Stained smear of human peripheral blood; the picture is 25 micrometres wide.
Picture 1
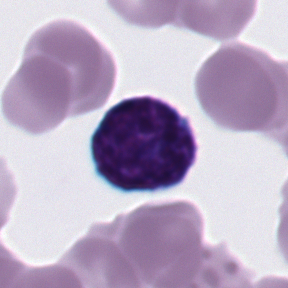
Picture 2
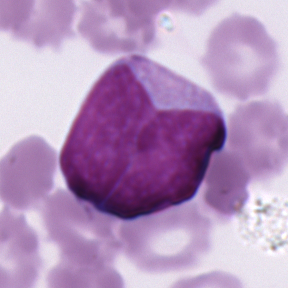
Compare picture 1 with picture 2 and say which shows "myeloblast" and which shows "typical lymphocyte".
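Picture 1 shows a typical lymphocyte, and picture 2 shows a myeloblast. On how much of the cell the nucleus takes up, picture 1 has a nucleus filling about 90% of the cell's area, with the nucleus and the cell each about 9 micrometres across, while in picture 2 the nucleus fills most of the cell. On the shape of the nucleus, the one in picture 1 is round in outline, whereas the one in picture 2 has a notch in its upper edge and a thin line running across it from its centre toward the lower left edge. On the cytoplasm, picture 1 shows only a very narrow rim of pale blue at parts of the edge, while in picture 2 it is a pale lilac rim seen mainly along the upper side of the cell. On the rest of picture 1, the cell has a round outline and a smooth surface with no projections, and its chromatin is dense, dark purple and coarsely clumped.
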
